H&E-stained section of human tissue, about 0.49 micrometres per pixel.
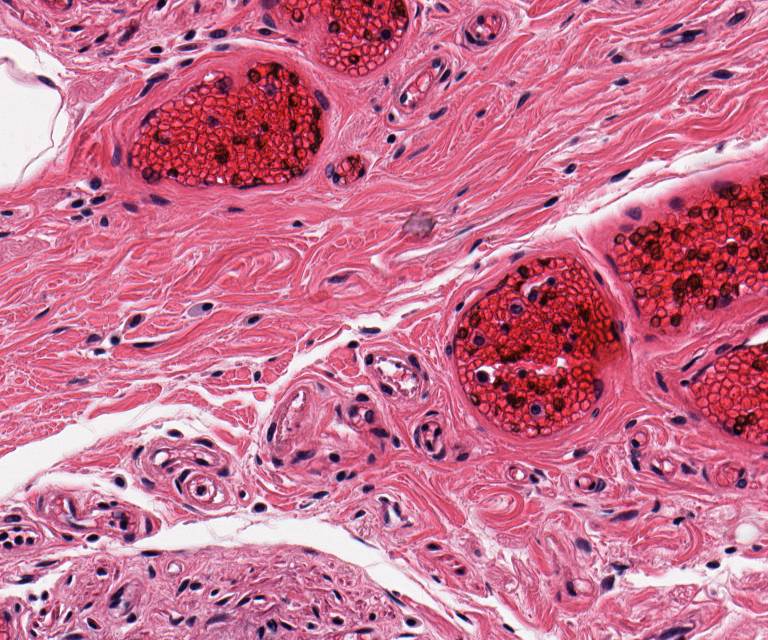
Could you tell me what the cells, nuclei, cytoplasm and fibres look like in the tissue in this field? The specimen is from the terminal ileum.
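Several rounded, sharply bounded, deep red nests occupy the upper and right parts of the field. A thin rim of pink fibrous tissue encloses each nest. Sparse, thin, dark, spindle-shaped nuclei lie within this collagen. In the lower half, many small vessels with concentrically layered walls are clustered.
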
